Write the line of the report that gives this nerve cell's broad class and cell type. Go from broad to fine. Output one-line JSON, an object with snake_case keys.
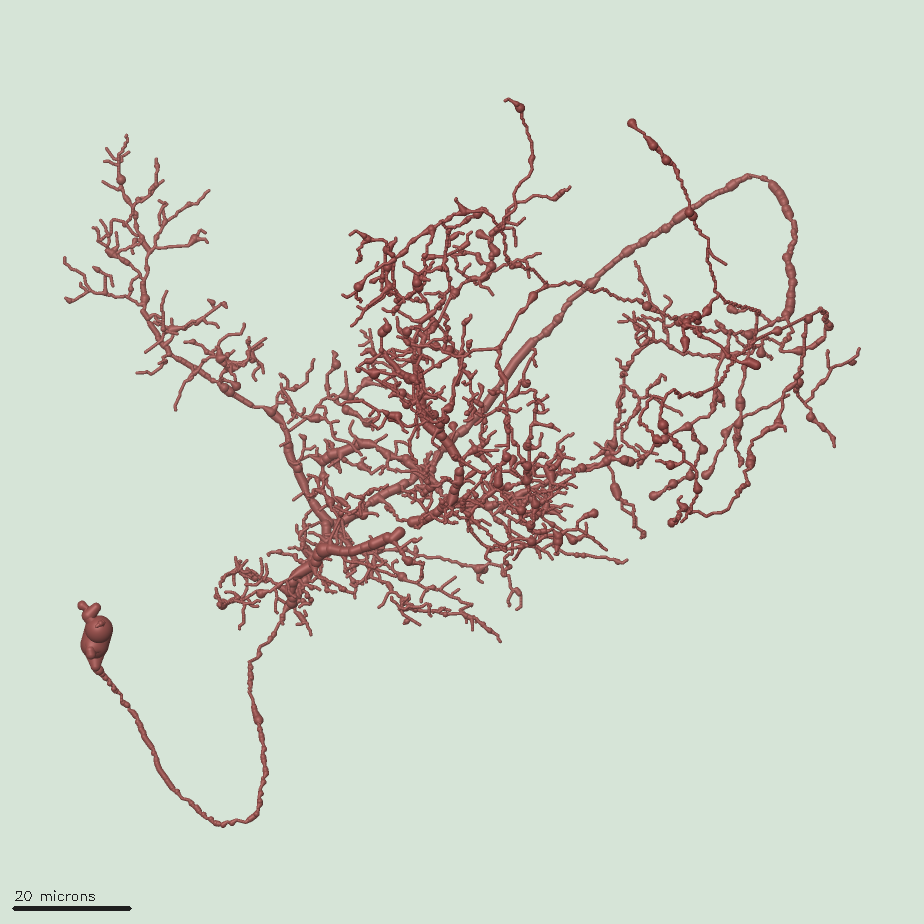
{"broad_class": "central-brain intrinsic neuron", "cell_type": "GNG575"}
